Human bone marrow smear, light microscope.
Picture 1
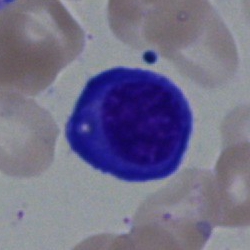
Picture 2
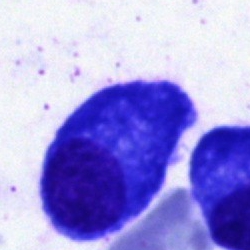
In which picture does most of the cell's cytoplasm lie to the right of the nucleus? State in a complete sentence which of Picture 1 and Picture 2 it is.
In picture 2, the bulk of the cytoplasm lies to the right of the nucleus.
